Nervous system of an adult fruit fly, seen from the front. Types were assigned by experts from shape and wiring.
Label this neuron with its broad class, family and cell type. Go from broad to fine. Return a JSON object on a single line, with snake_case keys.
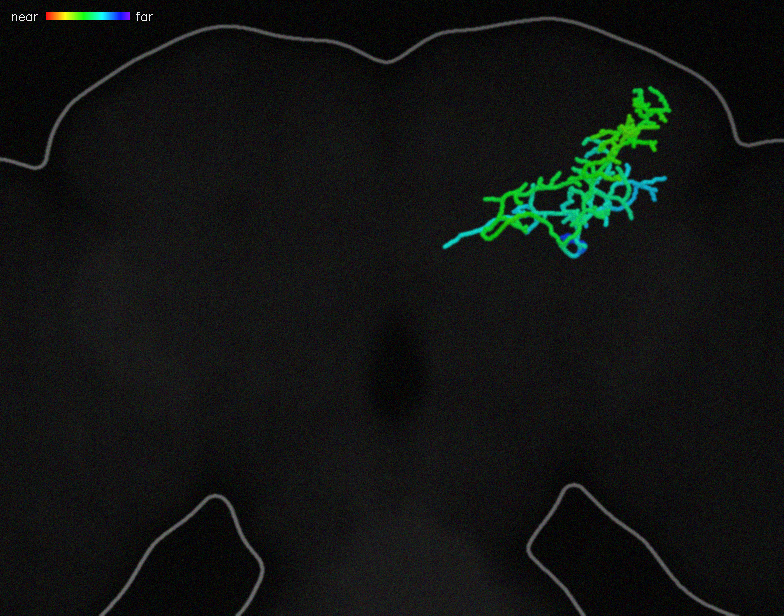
{"broad_class": "central-brain intrinsic neuron", "family": "hemilineage DL1_ventral", "cell_type": "CL272_b2"}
